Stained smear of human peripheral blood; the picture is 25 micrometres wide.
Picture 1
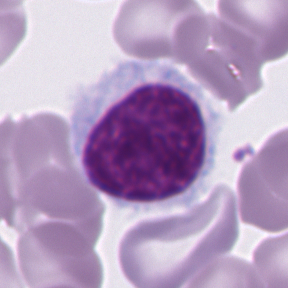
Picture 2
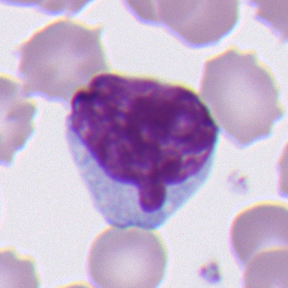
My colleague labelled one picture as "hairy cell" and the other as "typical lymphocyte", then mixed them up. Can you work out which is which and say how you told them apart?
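The hairy cell is in picture 1, and the typical lymphocyte is in picture 2. Look at picture 2 first: the nucleus fills most of the cell, leaving a rim of cytoplasm mainly below and to the left of it.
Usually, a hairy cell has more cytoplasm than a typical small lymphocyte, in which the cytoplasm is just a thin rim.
Both cells show pale greyish-blue cytoplasm, and in picture 1 it has no visible granules. The hairy cell's nucleus is oval and smooth, with no indentation, and measures about 11 by 10 micrometres. Its chromatin is moderately clumped in a mottled pattern. The lymphocyte's nucleus measures about 13 by 11 micrometres and has dark purple, coarsely clumped chromatin with paler patches. Its outline is smooth, without hair-like projections.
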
